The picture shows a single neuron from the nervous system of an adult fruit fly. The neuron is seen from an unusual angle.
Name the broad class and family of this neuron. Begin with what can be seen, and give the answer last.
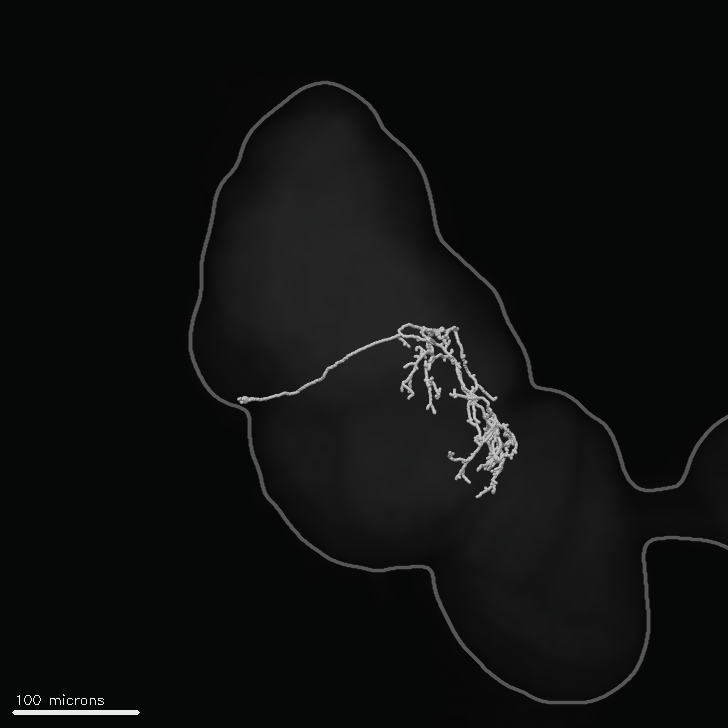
By the scale bar it is about 250 microns wide in this view. In this view it is wider than it is tall. It is a central-brain intrinsic neuron. Its family is hemilineage LALv1_ventral.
